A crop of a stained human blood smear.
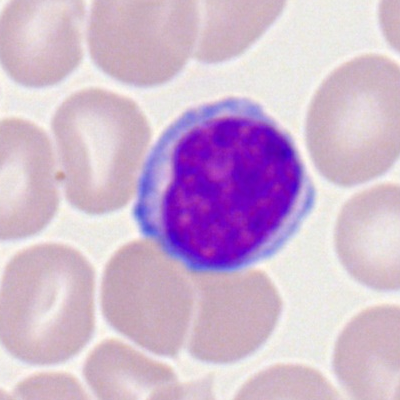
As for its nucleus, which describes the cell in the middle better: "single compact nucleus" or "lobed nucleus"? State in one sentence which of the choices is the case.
The nucleus of this cell is one compact round, oval or kidney-shaped mass.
